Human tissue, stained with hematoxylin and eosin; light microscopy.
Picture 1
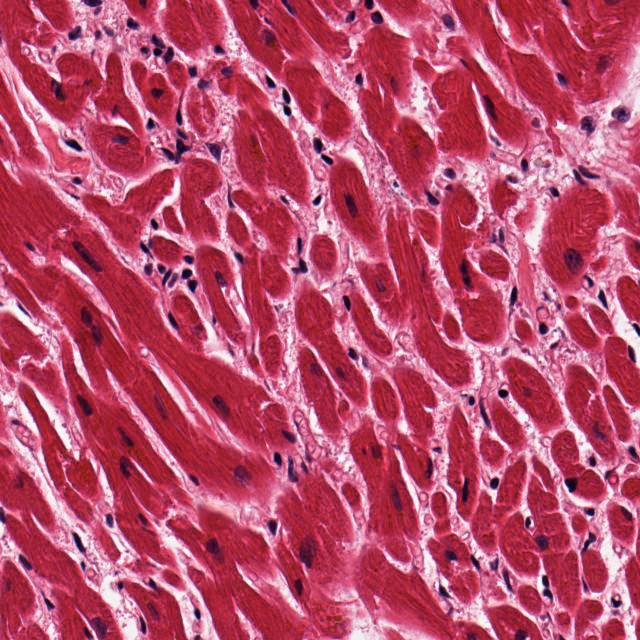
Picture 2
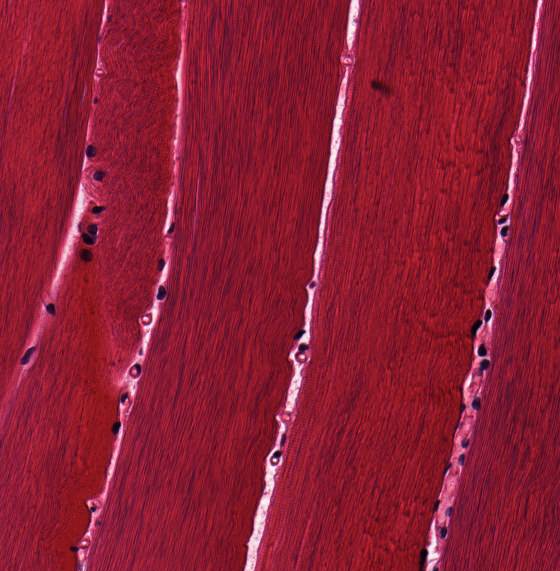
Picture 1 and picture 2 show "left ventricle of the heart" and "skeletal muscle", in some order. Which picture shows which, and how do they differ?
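The left ventricle of the heart appears in picture 1, and skeletal muscle in picture 2. The two differ first in where the nuclei lie: centrally within the fibres of the left ventricle, but at the fibre edges in the skeletal muscle, where most are small, dark and oval to flattened.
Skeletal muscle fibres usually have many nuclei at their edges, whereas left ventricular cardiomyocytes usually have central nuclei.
Some longitudinally cut fibres in picture 1 branch and join neighbouring fibres, while the skeletal muscle fibres are broad and unbranched along their visible length. Toward the right of picture 1, most fibres are cut across or obliquely, appearing as rounded or oval profiles. Both have deep red cytoplasm, dense in the ventricle and eosin-stained in the skeletal muscle.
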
